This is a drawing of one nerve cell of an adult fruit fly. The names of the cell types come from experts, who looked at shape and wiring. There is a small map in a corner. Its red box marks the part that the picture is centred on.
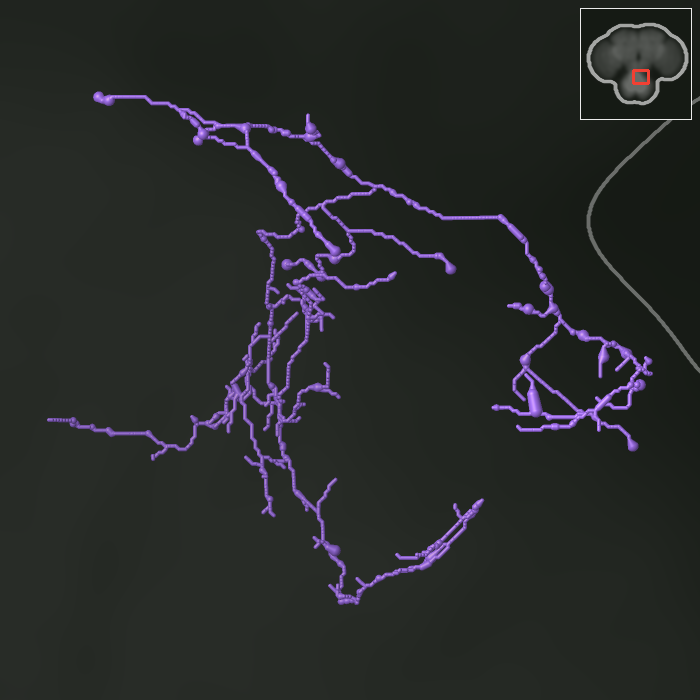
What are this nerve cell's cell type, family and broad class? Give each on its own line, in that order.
IN03B091
hemilineage 03B
nerve-cord intrinsic neuron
